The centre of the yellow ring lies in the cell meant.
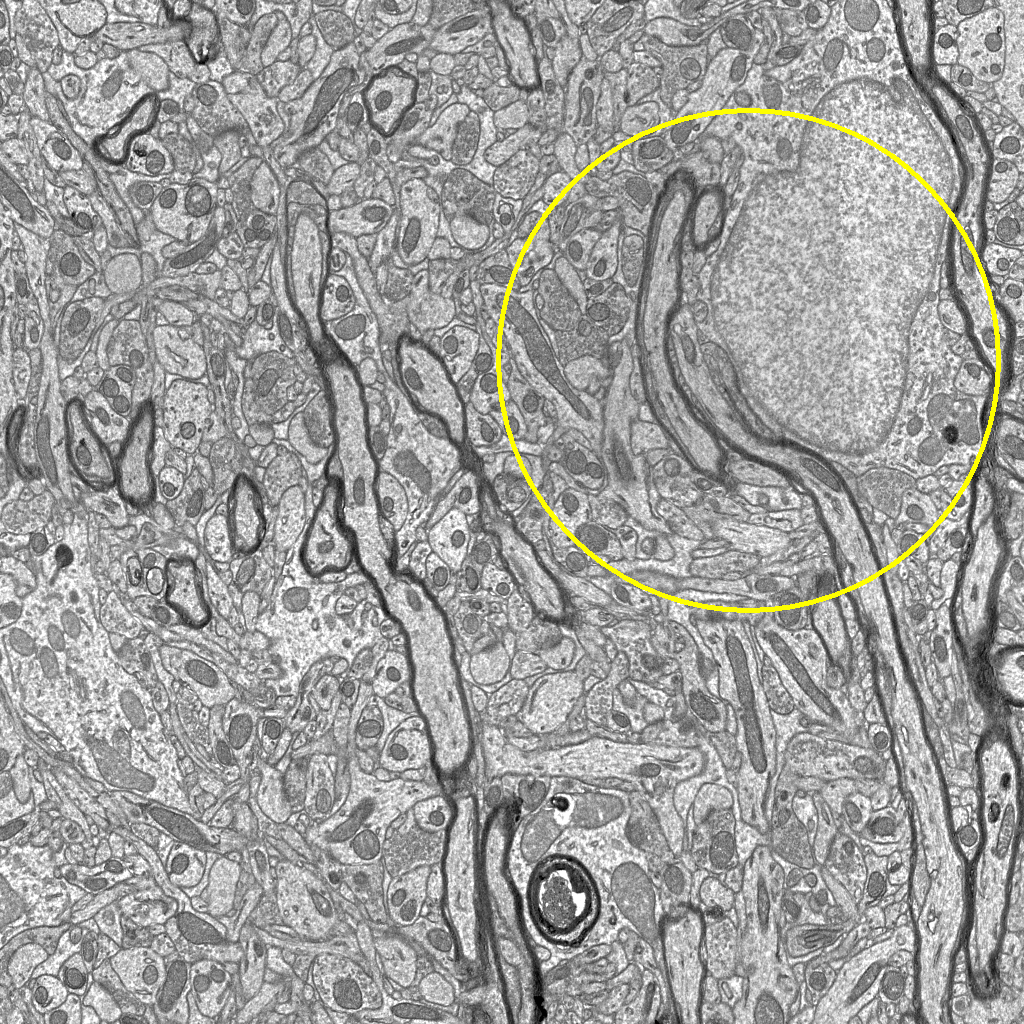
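Astrocyte, the cell at the ring's centre. Its nucleus is a large pale oval, longer from top to bottom than from side to side, and its whole outline can be followed in the wide view. Chromatin is finely granular and evenly spread, with no dark clumps lining the envelope. Cytoplasm is scant, lying mostly beside the nucleus on the right.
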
